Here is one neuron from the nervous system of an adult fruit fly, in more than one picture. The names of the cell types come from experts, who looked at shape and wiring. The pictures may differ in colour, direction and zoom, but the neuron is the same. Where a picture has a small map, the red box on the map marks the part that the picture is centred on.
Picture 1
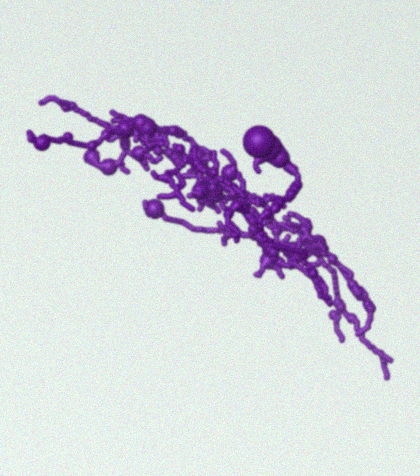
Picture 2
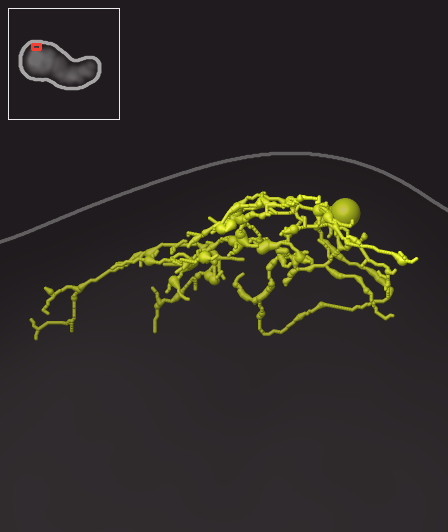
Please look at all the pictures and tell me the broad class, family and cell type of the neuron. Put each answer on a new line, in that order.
central-brain intrinsic neuron
hemilineage LHd2
CB1154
